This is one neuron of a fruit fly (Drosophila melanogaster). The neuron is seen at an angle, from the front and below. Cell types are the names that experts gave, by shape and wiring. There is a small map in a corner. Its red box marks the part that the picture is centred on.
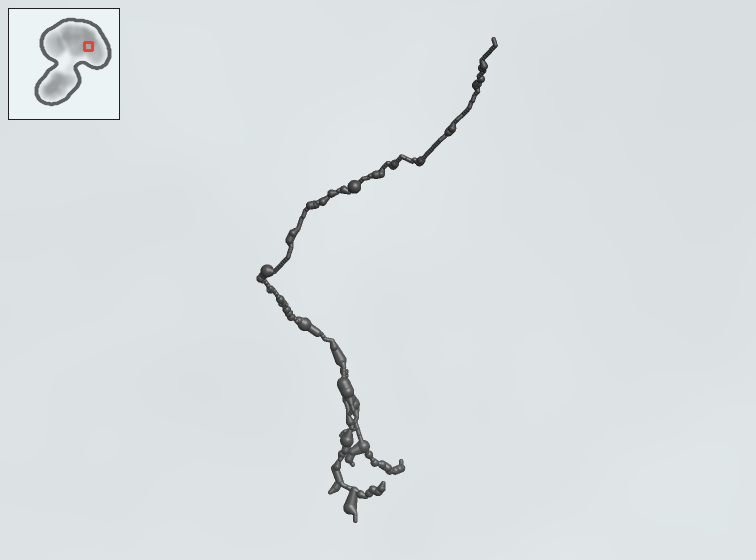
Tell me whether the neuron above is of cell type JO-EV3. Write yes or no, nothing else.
no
